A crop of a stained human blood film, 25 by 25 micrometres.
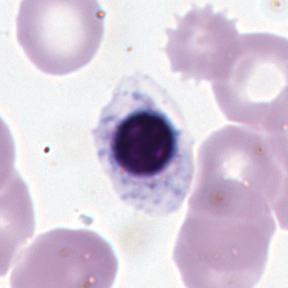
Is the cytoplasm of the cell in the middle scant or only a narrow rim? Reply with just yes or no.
No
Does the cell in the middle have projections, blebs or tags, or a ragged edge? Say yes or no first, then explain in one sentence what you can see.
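Yes. The outline of the cell is irregular, with a ragged edge.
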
